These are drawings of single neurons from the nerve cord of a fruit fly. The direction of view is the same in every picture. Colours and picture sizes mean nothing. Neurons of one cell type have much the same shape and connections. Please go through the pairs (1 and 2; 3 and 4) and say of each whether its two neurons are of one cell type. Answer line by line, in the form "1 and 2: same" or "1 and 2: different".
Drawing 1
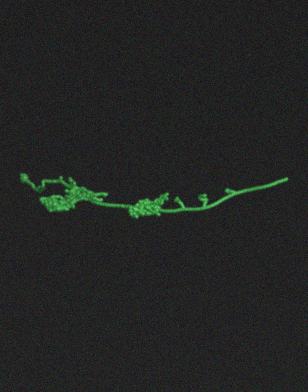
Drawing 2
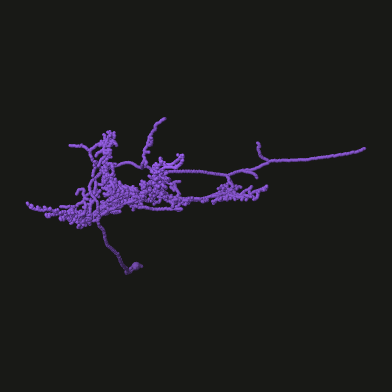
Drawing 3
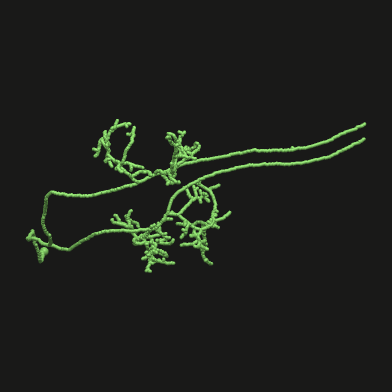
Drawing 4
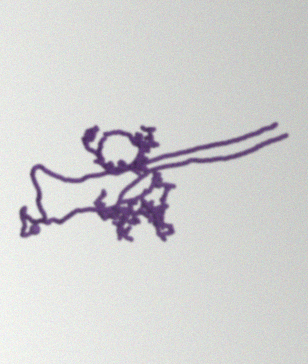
1 and 2: different
3 and 4: same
